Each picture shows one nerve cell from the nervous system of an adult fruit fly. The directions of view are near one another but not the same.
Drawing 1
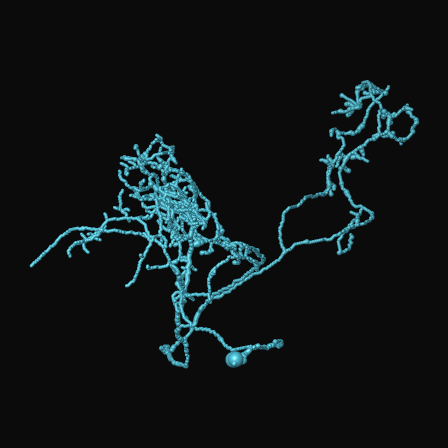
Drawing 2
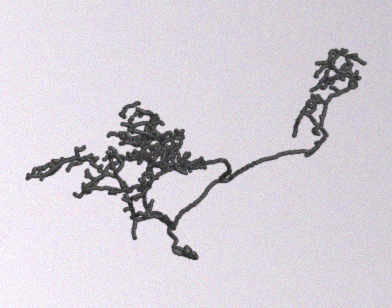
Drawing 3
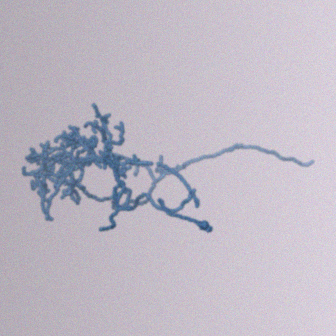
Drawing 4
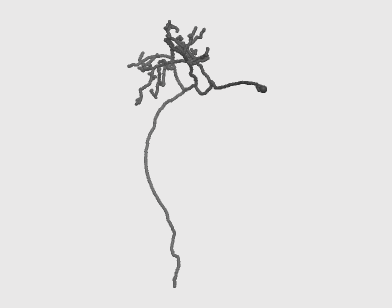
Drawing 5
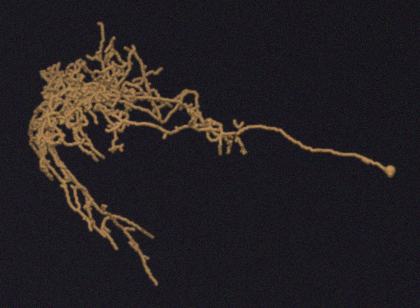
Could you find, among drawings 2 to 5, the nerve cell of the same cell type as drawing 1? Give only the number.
2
